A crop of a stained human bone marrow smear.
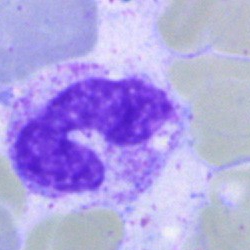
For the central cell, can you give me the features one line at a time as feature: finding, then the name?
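Nucleus: thick horseshoe curve, deep pale notch cutting in from lower right
Chromatin: dark purple, coarsely clumped, small paler gaps between
Cytoplasm: pale lilac, widest on the right
Granules: fine, pinkish-purple, scattered throughout
So that's a band neutrophil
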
